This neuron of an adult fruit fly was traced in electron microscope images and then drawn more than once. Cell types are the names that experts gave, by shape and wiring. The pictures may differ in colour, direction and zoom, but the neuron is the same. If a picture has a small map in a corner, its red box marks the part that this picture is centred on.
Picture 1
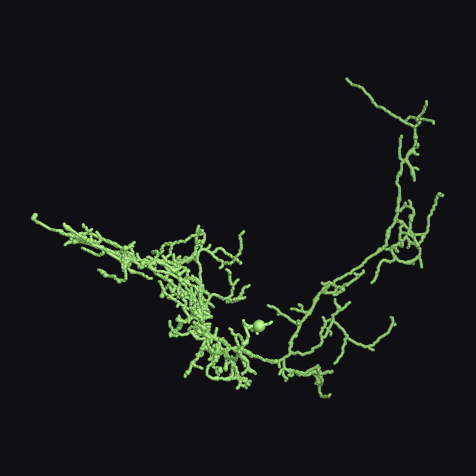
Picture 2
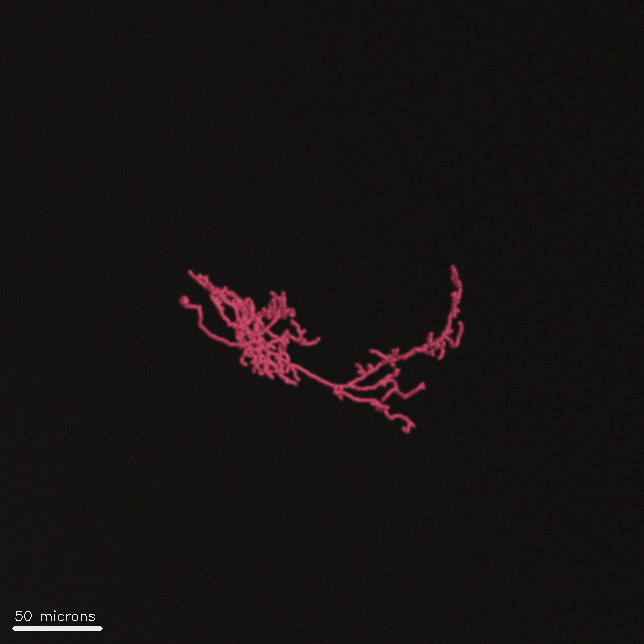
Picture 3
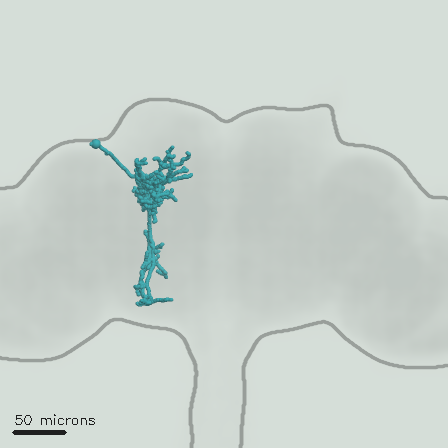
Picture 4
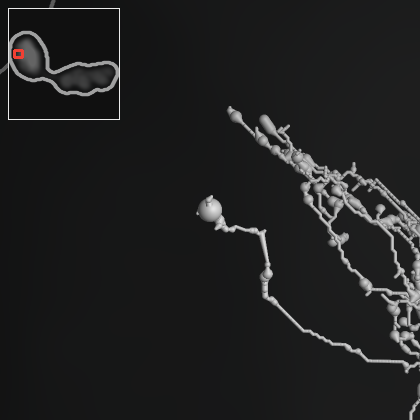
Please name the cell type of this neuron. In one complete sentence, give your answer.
Among cell types, the one for this neuron is LAL109.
